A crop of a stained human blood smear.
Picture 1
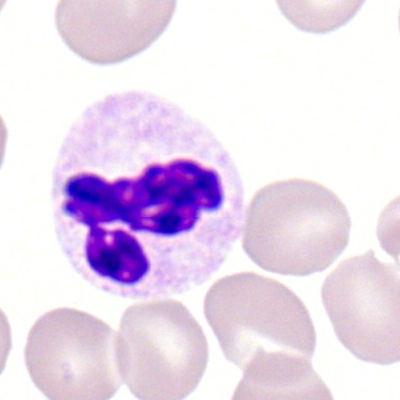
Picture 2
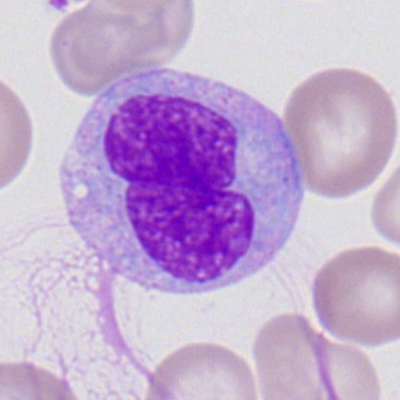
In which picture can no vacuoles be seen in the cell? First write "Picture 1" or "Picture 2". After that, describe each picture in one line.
Picture 1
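Picture 1: The cytoplasm shows no vacuoles.
Picture 2: One small clear vacuole lies in the cytoplasm on the left side of the cell.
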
